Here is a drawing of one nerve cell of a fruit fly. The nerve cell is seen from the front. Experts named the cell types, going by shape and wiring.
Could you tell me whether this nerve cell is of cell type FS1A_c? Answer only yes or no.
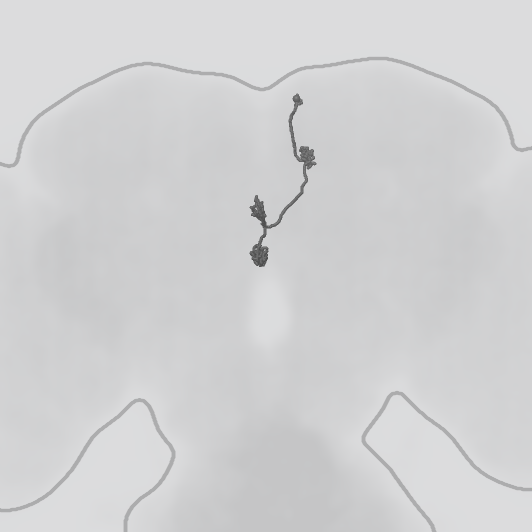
no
